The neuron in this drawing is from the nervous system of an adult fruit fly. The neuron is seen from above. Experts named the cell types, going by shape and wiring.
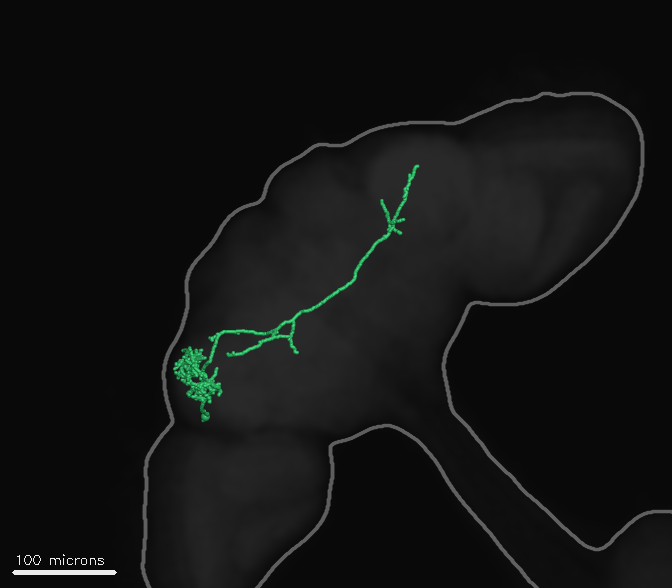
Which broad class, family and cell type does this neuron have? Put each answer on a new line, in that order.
central-brain intrinsic neuron
hemilineage VLPl&p2_lateral
CB1190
